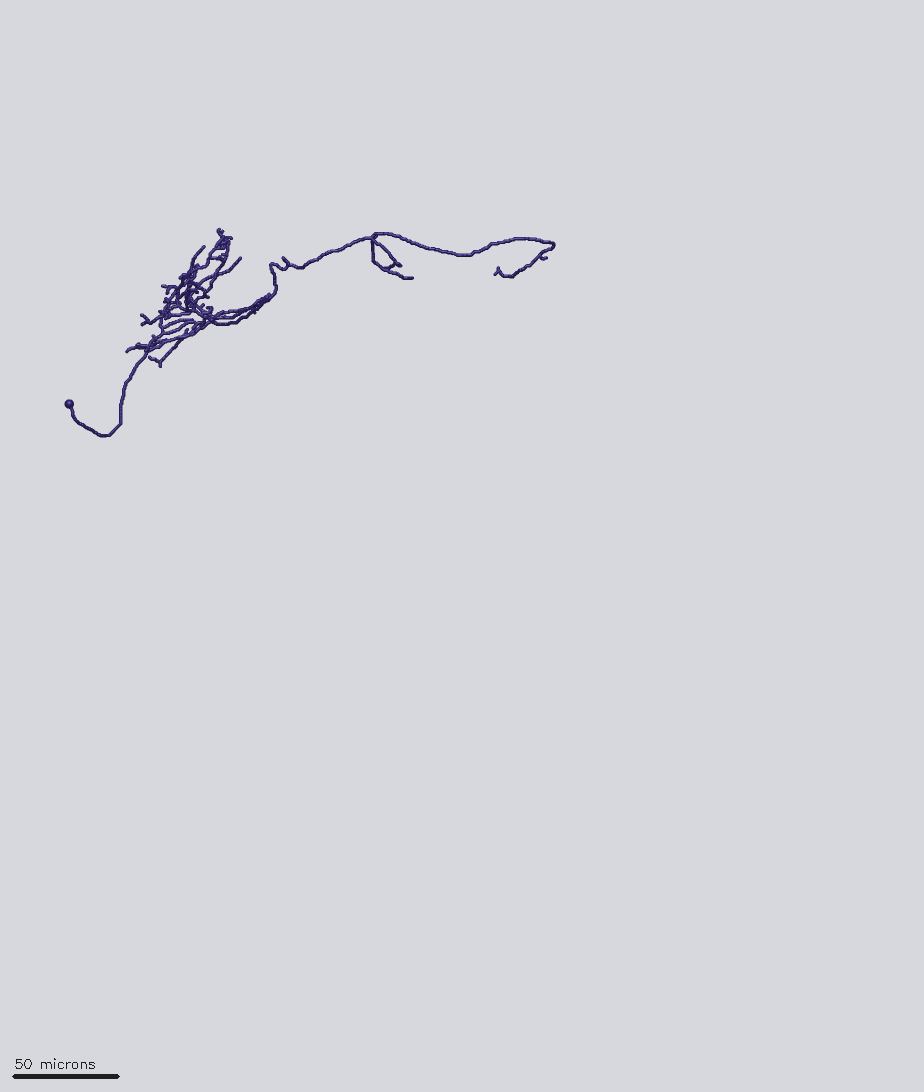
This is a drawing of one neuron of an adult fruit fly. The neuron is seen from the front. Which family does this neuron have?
hemilineage LHa1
